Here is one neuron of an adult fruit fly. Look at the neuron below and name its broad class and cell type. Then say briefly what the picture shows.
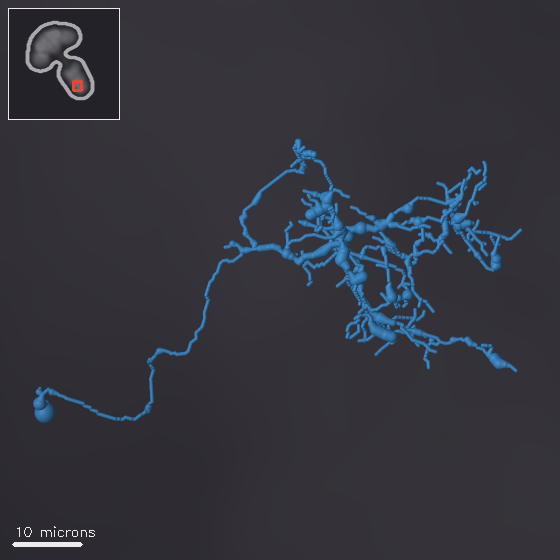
It is a nerve-cord intrinsic neuron. It is of cell type INXXX448. The cell body can be seen at the lower left of the picture. By the scale bar it is about 75 microns wide in this view. Dozens of branch ends can be seen.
